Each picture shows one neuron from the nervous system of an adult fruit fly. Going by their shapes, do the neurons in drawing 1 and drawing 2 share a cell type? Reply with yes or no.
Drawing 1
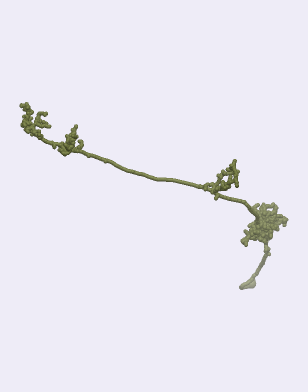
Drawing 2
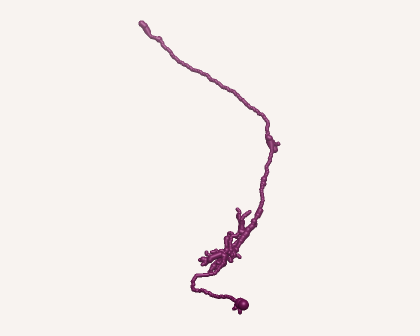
no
